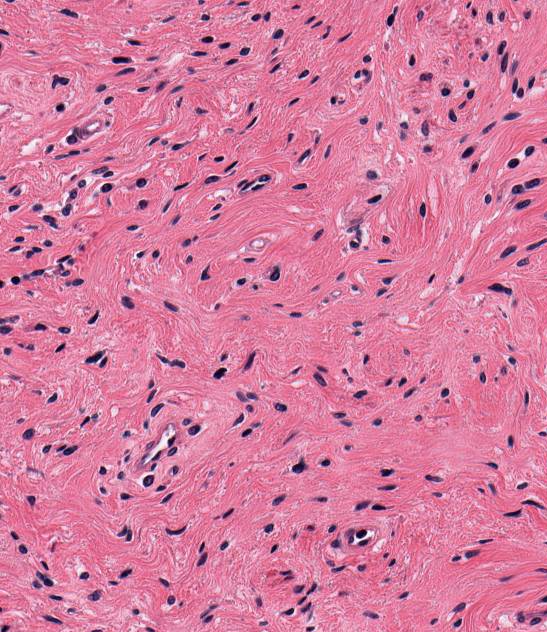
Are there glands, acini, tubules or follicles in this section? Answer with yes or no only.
No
